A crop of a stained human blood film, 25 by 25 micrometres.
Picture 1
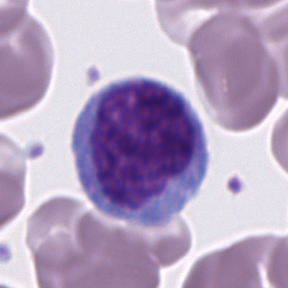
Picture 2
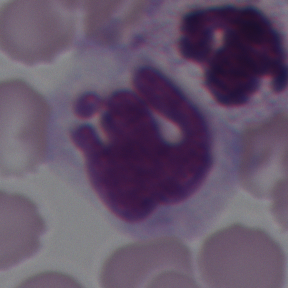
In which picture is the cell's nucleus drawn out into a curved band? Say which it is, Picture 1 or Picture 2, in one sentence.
Picture 2 is the one where the nucleus is a curved band without separate lobes.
